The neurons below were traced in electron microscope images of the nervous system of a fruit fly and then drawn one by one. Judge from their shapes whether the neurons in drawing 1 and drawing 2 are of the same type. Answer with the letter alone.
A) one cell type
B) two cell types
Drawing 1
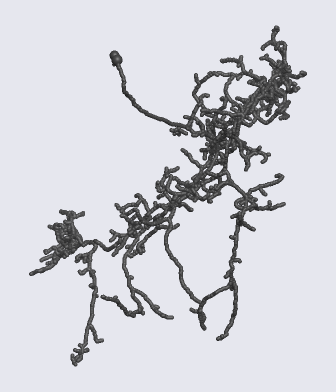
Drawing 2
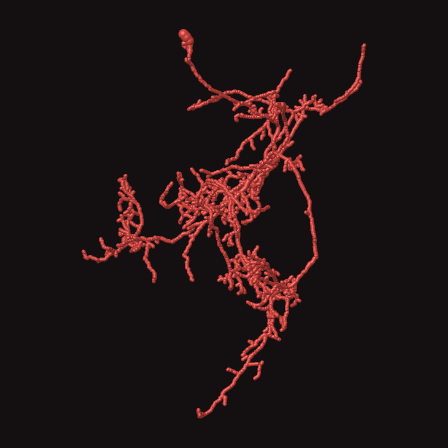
B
